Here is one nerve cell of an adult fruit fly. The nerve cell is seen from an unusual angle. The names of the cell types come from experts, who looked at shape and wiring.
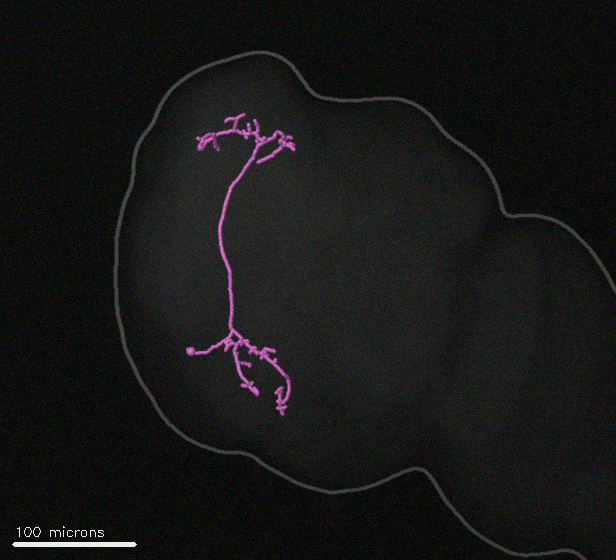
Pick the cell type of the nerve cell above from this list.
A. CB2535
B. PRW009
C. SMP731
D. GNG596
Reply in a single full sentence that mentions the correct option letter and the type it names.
The nerve cell is identified as GNG596, the cell type in option D.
